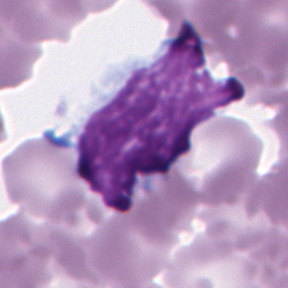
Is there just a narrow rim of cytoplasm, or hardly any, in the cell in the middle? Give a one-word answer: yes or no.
Yes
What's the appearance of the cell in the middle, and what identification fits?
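The outline here is irregular and angular, not round. Pointed projections stick out at the top and at the right of the purple mass. Its chromatin is dark purple, with a streaky, strand-like texture. Along the upper-left edge I can make out only faint pale blue wisps. So this is a typical lymphocyte.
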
